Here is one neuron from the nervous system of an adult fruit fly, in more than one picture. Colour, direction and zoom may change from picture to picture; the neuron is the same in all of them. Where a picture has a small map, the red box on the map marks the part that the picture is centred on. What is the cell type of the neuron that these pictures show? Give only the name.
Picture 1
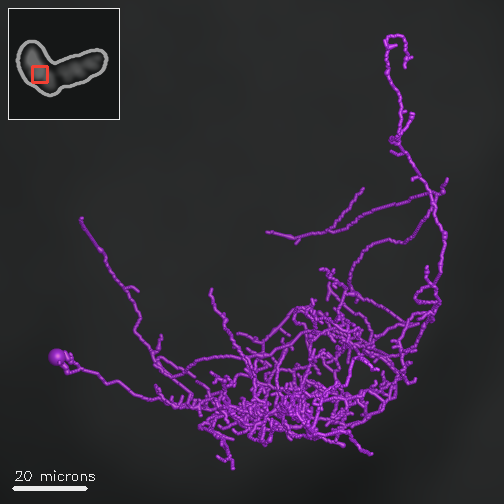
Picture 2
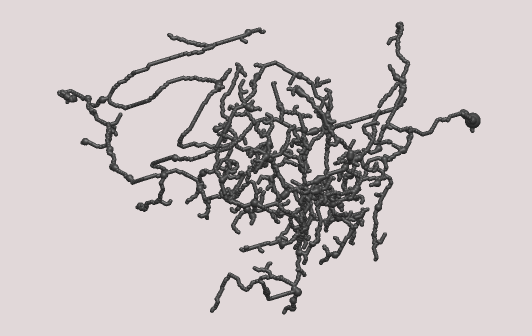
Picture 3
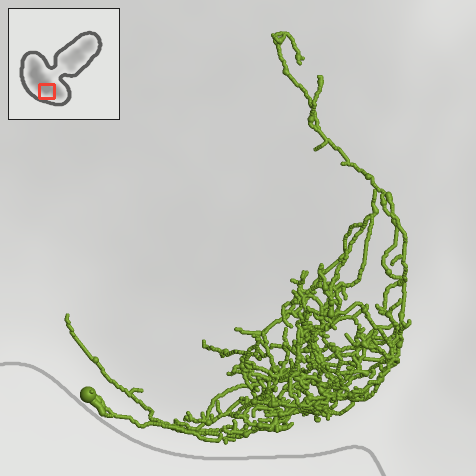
AVLP310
